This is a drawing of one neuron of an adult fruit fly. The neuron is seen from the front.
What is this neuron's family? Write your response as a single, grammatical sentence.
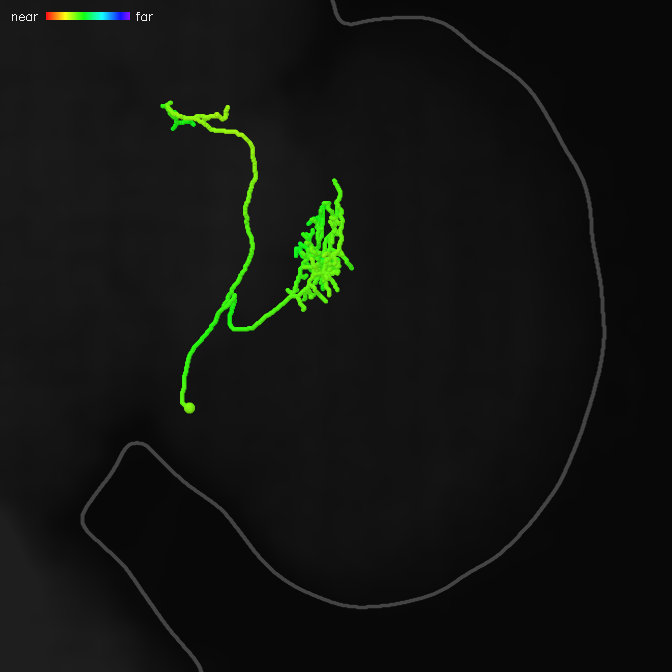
The family classification of the neuron is LoVP.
